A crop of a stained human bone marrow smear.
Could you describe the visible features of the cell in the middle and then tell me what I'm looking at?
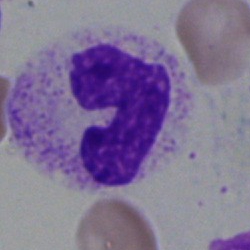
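The cell has a single nuclear mass, deeply notched on its left side. Its chromatin is dark purple and coarsely clumped, with paler patches. Plentiful, very pale pinkish-grey cytoplasm contains small violet granules scattered throughout. This is a band neutrophil.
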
